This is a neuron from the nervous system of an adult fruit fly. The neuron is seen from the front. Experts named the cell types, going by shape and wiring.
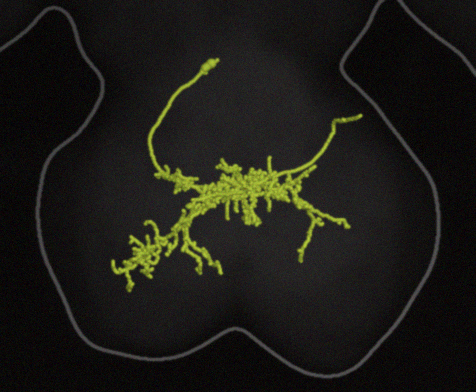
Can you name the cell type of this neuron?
AN19B025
